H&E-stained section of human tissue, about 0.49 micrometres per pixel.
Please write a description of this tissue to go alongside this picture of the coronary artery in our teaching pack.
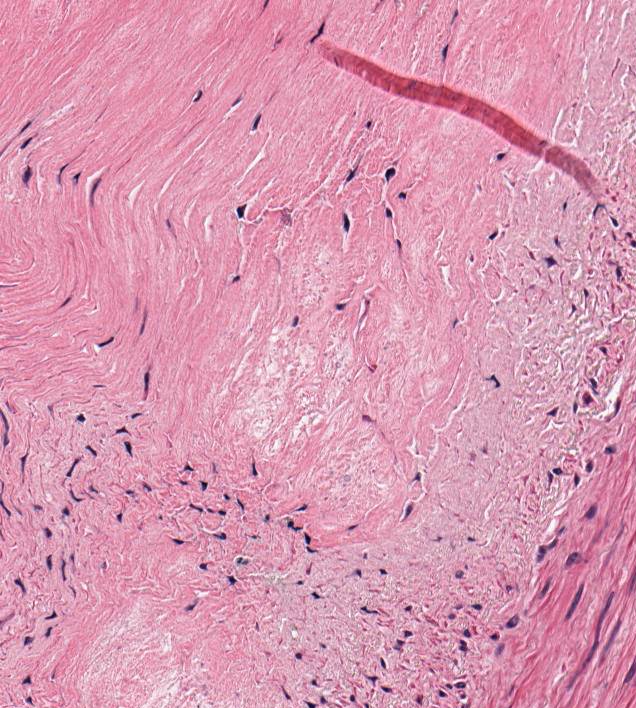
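The field consists entirely of fibrous connective tissue, and no epithelium is present anywhere in it. In the upper left, the collagen fibres form wavy, roughly parallel bundles. Nuclei are scattered; they are small, dark and spindle-shaped or angular, with little visible cytoplasm. They are more crowded in the lower left of the field than elsewhere.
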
